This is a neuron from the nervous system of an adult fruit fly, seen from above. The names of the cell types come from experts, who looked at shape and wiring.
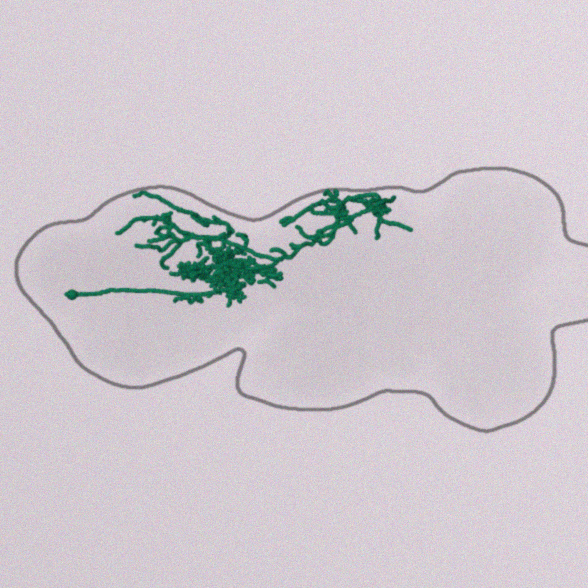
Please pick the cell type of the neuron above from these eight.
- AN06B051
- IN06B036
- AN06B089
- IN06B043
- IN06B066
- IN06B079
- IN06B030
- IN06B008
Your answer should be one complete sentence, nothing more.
This neuron represents the cell type IN06B030.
